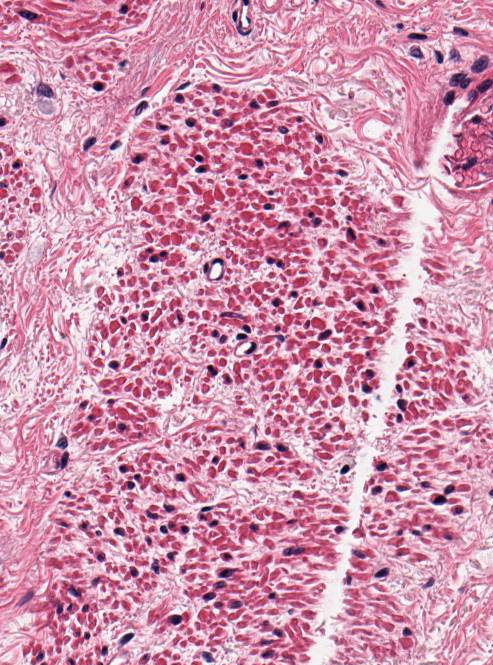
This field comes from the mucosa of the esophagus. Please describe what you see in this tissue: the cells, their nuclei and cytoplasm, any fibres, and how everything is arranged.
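Layout: closely packed cells form a large central mass filling most of the field, with looser stroma along the top and left edges. Plane: most are cut across, as small rounded to polygonal profiles, not long strands. Stain: deep pink cytoplasm. Vessel: a small one full of red blood cells sits at the top right edge.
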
